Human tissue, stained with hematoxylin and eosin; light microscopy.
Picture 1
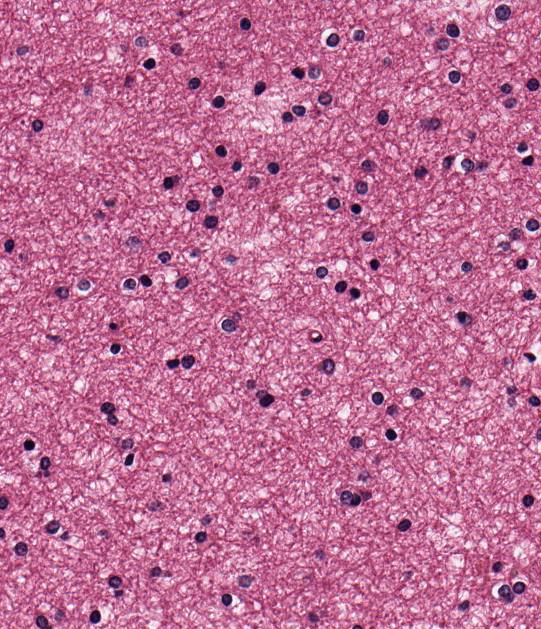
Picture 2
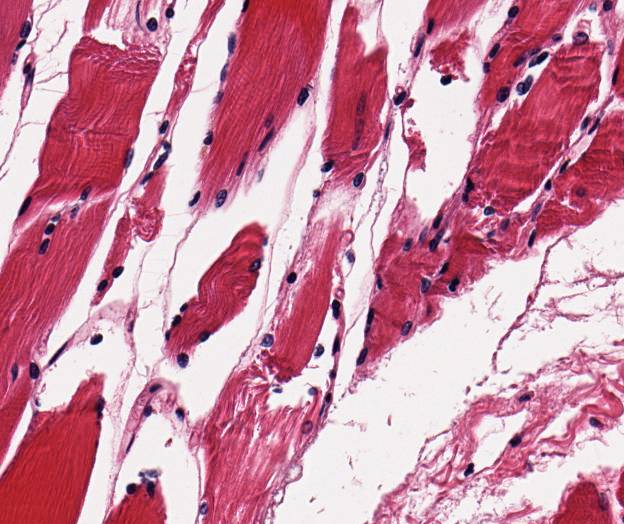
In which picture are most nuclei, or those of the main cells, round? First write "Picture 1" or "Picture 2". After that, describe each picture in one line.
Picture 1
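What picture 1 shows: The nuclei are small, round and darkly stained with haematoxylin.
What picture 2 shows: The nuclei are dark blue-purple ovals elongated along the length of the fibres.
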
